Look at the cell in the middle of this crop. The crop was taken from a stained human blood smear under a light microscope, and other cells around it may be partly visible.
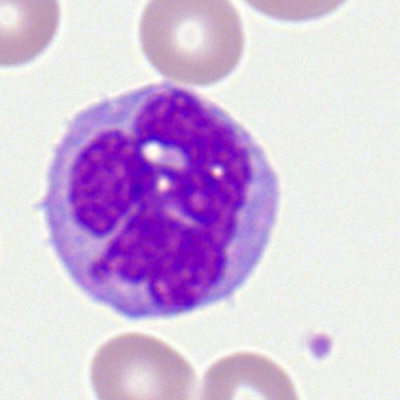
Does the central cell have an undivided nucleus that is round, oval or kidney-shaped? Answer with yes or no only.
No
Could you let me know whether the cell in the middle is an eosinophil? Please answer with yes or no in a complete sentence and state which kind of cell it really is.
No, the cell under consideration is a monocyte instead of an eosinophil.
